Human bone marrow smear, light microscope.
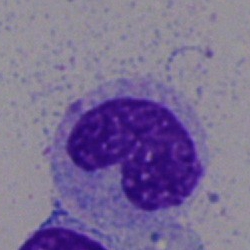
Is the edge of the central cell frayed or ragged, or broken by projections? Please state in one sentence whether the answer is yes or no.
No, the cell does not have a rough edge, as its outline is smooth.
